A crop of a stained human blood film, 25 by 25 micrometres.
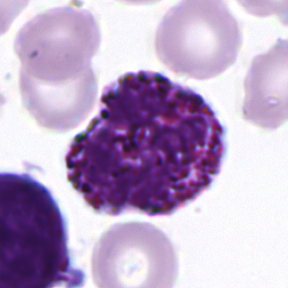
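Basophil: the central cell of this peripheral blood smear measures about 14 micrometres across and is packed with coarse dark purple granules. These granules are uneven in size and reach right out to the cell margin. They also lie over the nucleus, hiding its outline.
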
